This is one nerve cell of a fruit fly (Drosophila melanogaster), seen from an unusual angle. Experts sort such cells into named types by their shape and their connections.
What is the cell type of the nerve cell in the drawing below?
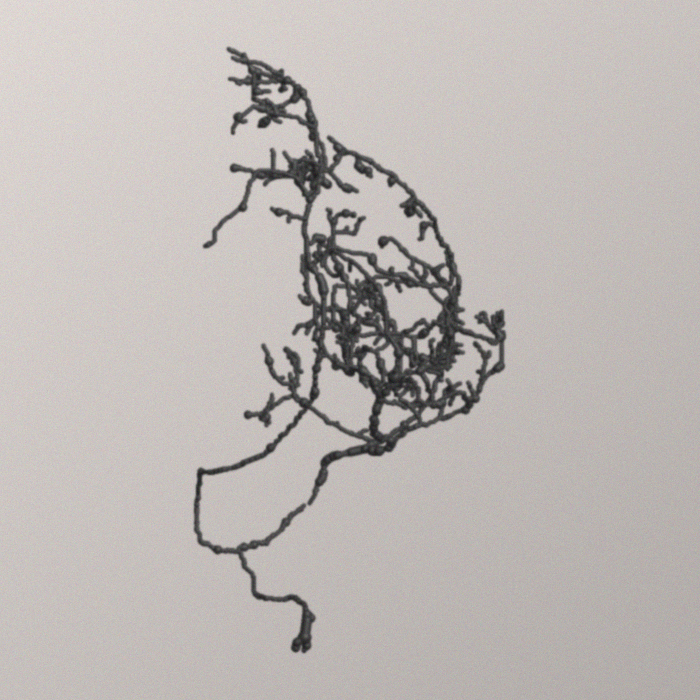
LHAV3e3_a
